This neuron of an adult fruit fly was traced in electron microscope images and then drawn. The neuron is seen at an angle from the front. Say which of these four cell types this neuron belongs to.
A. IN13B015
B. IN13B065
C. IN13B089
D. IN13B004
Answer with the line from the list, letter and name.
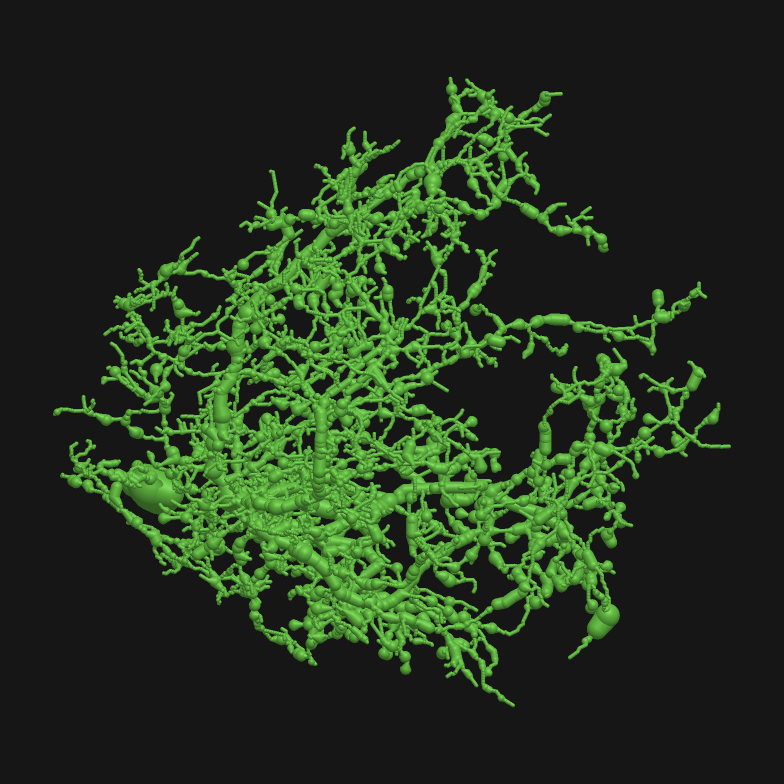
D. IN13B004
